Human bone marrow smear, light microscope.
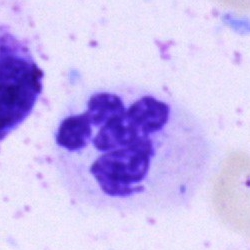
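Segmented neutrophil in a stained bone marrow smear. Look first at its roughly round outline, which has a faint, smooth edge. Notice how dark purple and densely clumped the chromatin is. The nucleus sits toward the left, so the plentiful, pale lilac cytoplasm leaves a wider rim on the right.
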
